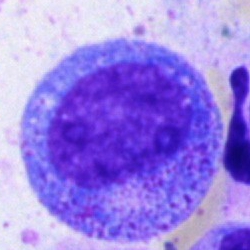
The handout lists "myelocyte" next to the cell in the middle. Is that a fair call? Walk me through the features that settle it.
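Myelocyte doesn't hold up for this cell; it's a promyelocyte. What tips it, as far as I can see, is the cytoplasm, which is blue.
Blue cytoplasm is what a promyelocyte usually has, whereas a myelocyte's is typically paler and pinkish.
Beyond that, I see a round cell with a smooth edge, its nucleus toward the top and a wider band of cytoplasm below it. The chromatin looks finely granular rather than coarsely clumped. Just past the right edge lies a dark purple, elongated nucleus belonging to another cell.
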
